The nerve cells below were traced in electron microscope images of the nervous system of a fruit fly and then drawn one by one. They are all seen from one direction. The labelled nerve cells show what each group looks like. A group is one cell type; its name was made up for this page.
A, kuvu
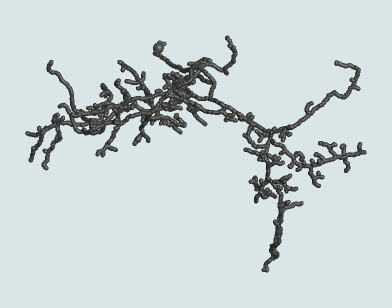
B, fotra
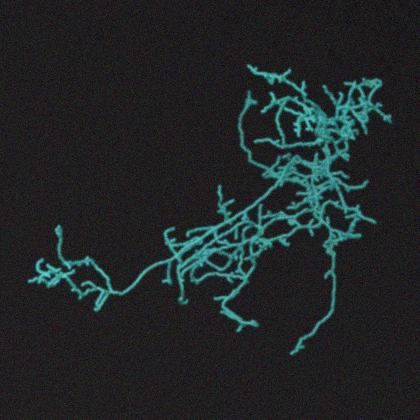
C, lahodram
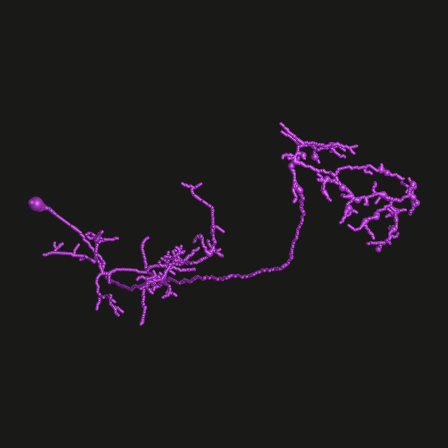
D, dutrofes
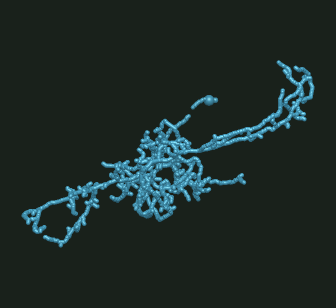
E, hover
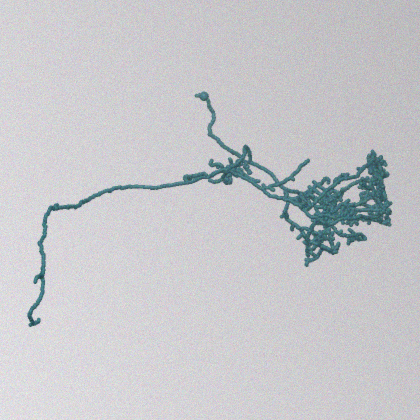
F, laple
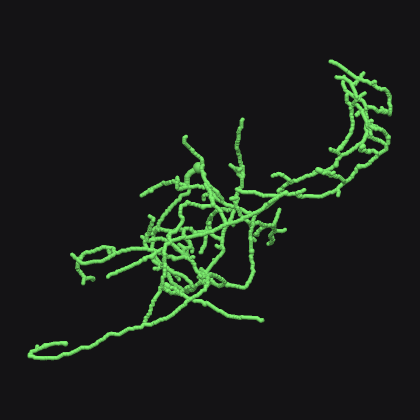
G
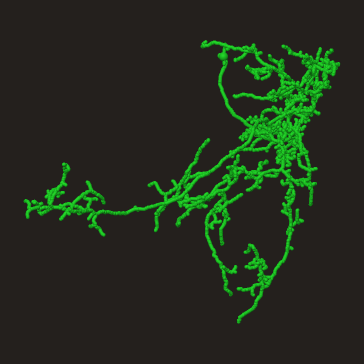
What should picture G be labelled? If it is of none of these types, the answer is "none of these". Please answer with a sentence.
It belongs to fotra.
